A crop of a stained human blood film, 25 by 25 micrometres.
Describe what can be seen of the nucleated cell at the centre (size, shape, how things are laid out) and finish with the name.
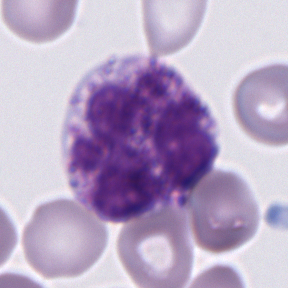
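Size: about 14 micrometres across. Chromatin: dense and dark purple, with no nucleoli to be seen. Cytoplasm: a pale lilac rim, widest on the left side. Granules: dark purple, scattered through the cytoplasm and lying over the nucleus as well. Name: basophil.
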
